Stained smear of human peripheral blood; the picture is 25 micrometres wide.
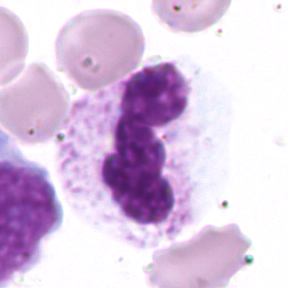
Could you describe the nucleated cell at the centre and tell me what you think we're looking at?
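Looking at the nucleus first, its lobes run in a chain from the top of the cell to the bottom. The chromatin is dark purple, dense and clumped, and I can't make out any nucleoli. In the cytoplasm I see fine pinkish-violet granules. This is a segmented neutrophil.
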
